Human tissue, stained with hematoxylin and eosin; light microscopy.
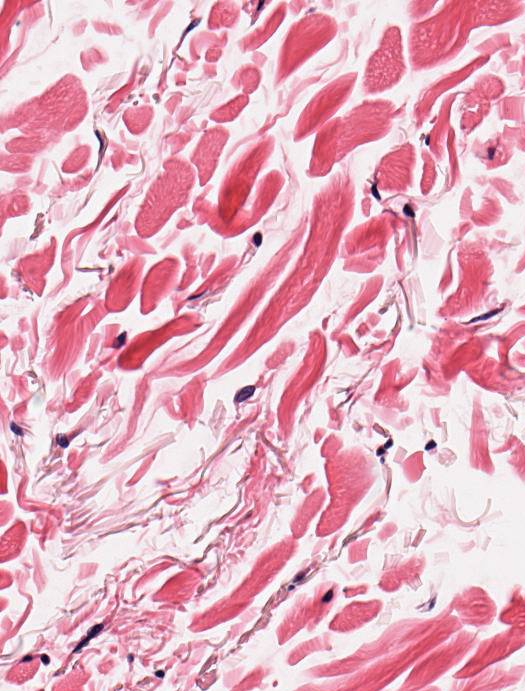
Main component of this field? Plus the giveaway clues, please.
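That's dermis. It's all bright pink fibres cut in mixed planes, some lengthwise and many obliquely or across.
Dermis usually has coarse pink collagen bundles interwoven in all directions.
The nuclei are sparse, small and dark, and most sit in the spaces between the fibres.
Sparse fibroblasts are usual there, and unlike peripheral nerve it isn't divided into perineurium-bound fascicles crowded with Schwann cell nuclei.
There's no epithelium and no fat cells anywhere in the field.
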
